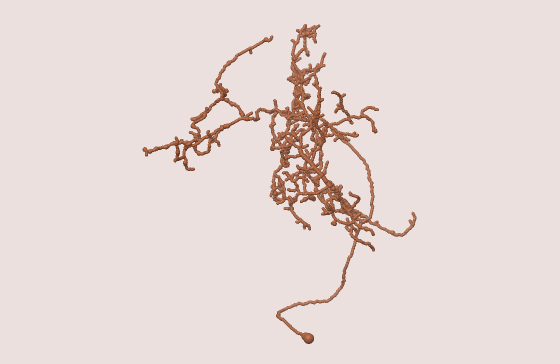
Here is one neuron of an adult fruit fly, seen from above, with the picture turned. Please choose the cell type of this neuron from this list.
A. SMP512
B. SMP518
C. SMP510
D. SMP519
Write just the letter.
A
